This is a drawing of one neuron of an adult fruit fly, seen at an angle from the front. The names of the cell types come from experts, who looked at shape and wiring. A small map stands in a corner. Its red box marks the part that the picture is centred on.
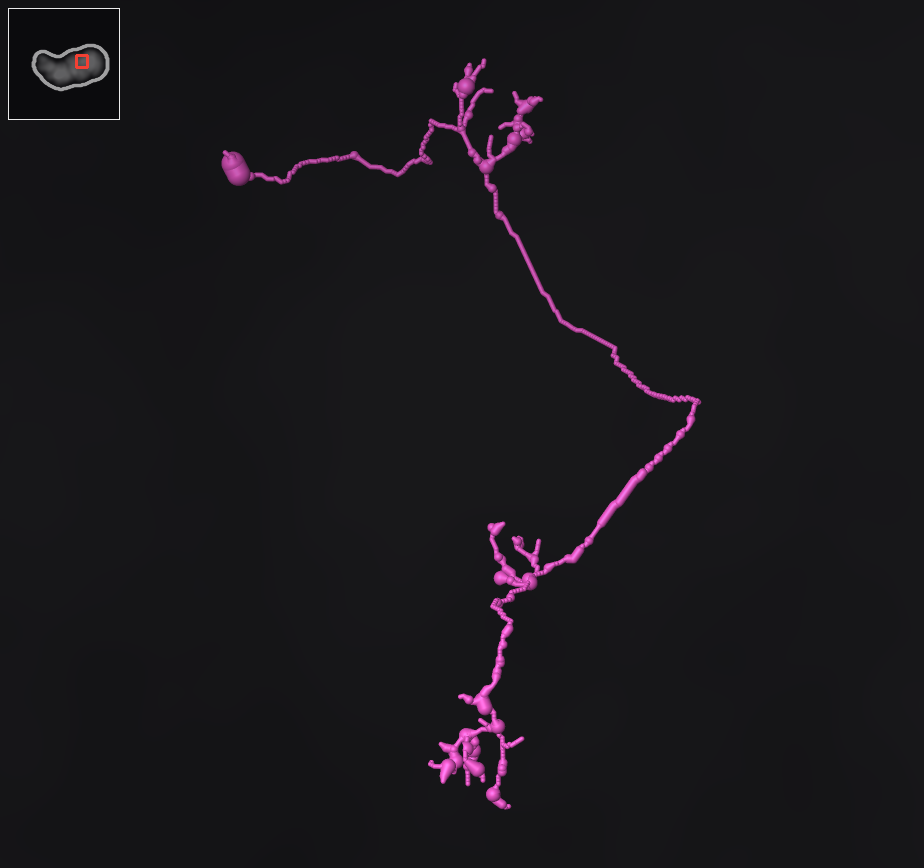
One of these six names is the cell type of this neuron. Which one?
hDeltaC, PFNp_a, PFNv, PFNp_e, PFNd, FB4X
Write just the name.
PFNp_a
